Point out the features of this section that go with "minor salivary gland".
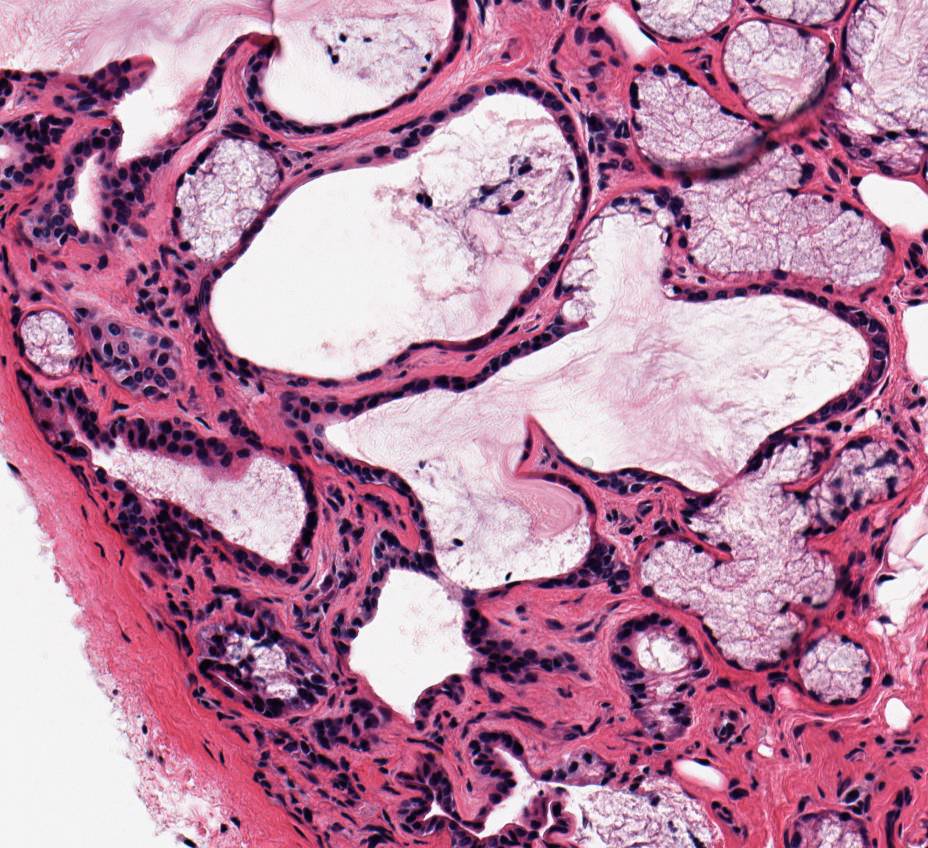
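The rounded groups of pale mucous acini fit the minor salivary gland.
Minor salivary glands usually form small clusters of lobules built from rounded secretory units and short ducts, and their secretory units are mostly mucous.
The acinar cells hold abundant pale grey, finely bubbly cytoplasm, clearest in the clusters along the right and top, and their small, dark nuclei are flattened against the cell base.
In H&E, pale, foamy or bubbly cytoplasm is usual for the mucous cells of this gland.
Several large, irregular, dilated duct-like spaces occupy the centre of the field, lined by a thin layer of low cuboidal to flattened cells with dark nuclei.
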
